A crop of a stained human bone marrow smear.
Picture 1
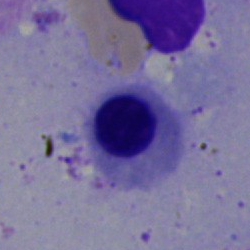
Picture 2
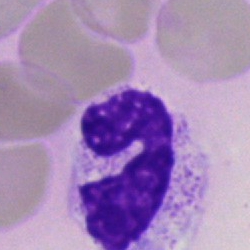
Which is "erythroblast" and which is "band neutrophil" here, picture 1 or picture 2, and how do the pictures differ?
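Picture 1 shows an erythroblast, and picture 2 shows a band neutrophil. Nucleus: in the erythroblast it sits off-centre, toward the upper left of the cell, whereas in the band neutrophil it is a thick curved band bent like a horseshoe around a deep notch that opens toward the left side of the cell.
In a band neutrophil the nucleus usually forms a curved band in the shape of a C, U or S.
Chromatin: the erythroblast's is dark and uniformly dense, while the band neutrophil's is dark purple and coarsely clumped, with small paler patches.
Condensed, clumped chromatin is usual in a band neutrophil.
Nucleoli: none are visible in either nucleus. Cytoplasm: in the erythroblast the rim is widest on the lower-right side of the nucleus and shows no visible granules.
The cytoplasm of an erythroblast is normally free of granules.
Outline: the erythroblast is roughly round with a soft, poorly defined edge, and the band neutrophil is a rounded oval with a slightly irregular edge. Surroundings: pale red cells lie above and to the left of the band neutrophil.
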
